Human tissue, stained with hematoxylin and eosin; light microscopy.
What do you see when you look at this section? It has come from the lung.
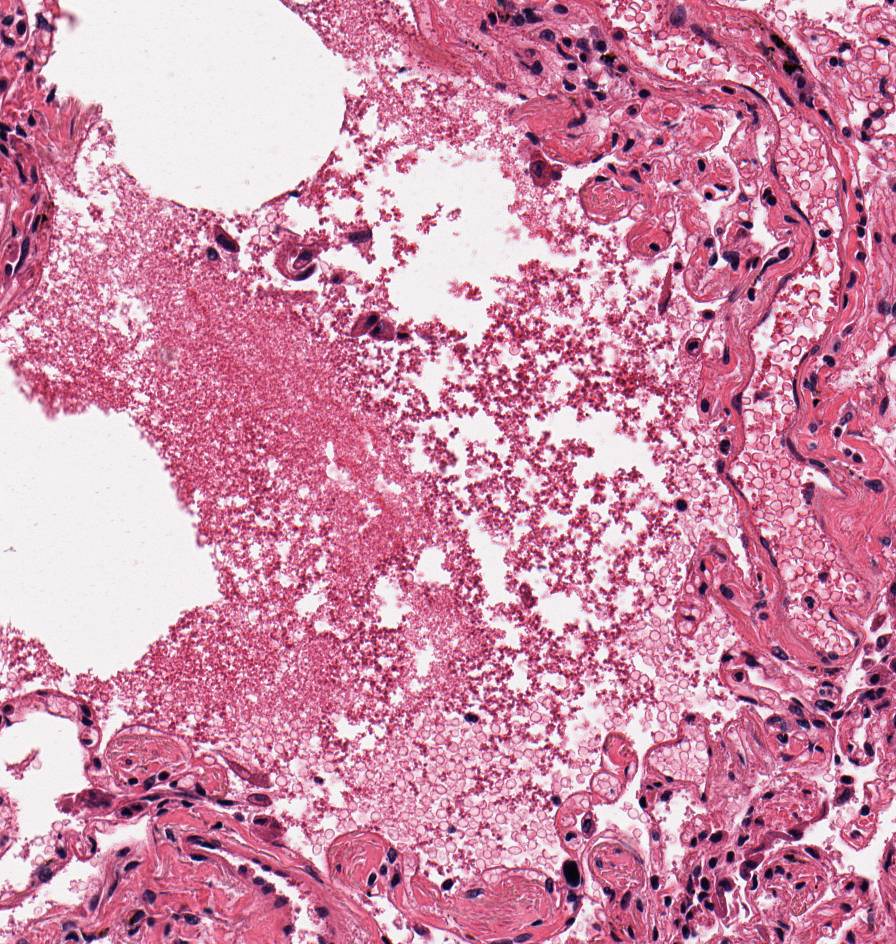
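You've got a big mass of loose red blood cells filling the centre, free outside any vessel wall, with few nucleated cells among them. Toward the lower centre and right, many look pale and hollow next to the deep red middle. Wall nuclei: small, dark, mostly elongated.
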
